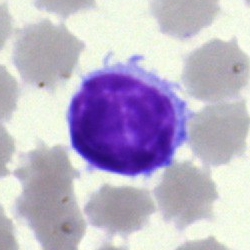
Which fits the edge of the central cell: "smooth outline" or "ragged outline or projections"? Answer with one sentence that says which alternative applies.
Ragged or frayed parts, or projections, blebs or tags, break the cell's edge.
